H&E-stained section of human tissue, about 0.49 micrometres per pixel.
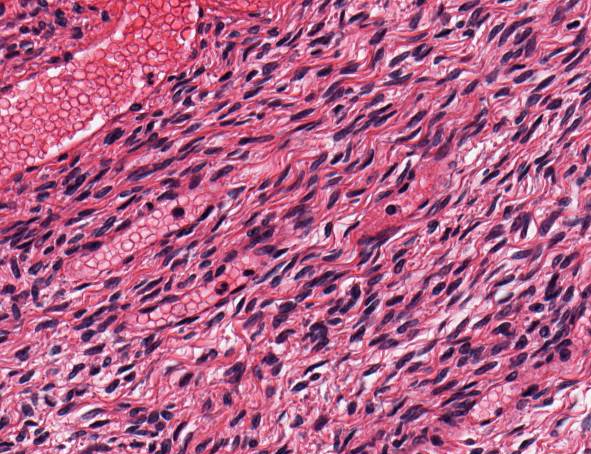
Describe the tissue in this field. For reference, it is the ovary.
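The field shows spindle cells with elongated, dark-staining nuclei, many wavy or curved. Their cytoplasm is pale pink with indistinct cell borders. Thin wavy pink collagen fibres run between the cells. A narrow elongated vessel filled with red blood cells runs obliquely through the left middle.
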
